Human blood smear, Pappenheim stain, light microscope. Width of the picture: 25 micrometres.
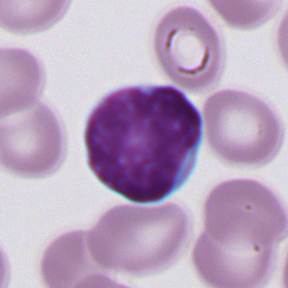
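Typical lymphocyte, this one. Its outline is roughly round, with a few slightly flattened stretches. The chromatin is dark purple and densely condensed, showing only faint paler mottling. The nucleus, about 10 micrometres across, takes up about 90% of the cell's area, and the pale blue cytoplasm that shows is just a thin rim, widest at the lower right.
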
